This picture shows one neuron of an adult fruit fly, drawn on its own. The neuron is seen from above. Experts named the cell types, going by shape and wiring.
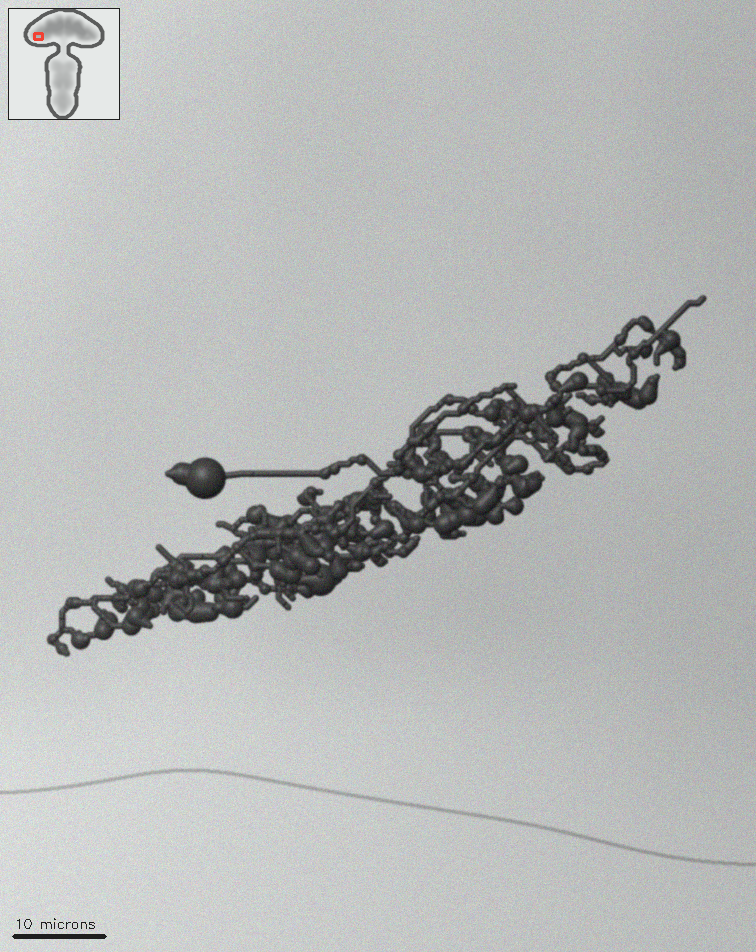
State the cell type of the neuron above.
Pm2a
